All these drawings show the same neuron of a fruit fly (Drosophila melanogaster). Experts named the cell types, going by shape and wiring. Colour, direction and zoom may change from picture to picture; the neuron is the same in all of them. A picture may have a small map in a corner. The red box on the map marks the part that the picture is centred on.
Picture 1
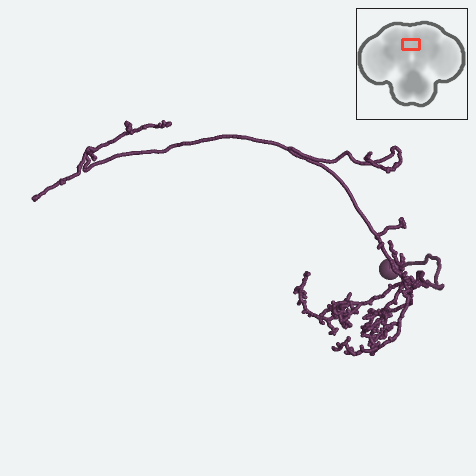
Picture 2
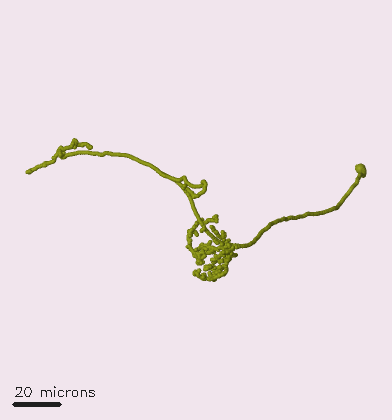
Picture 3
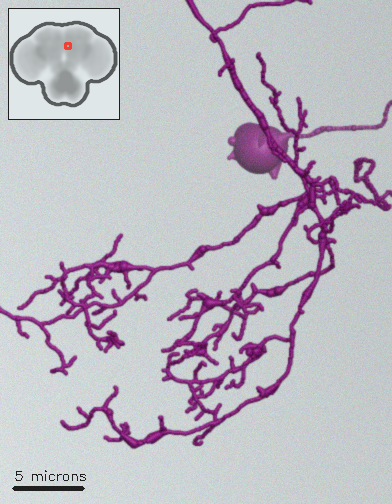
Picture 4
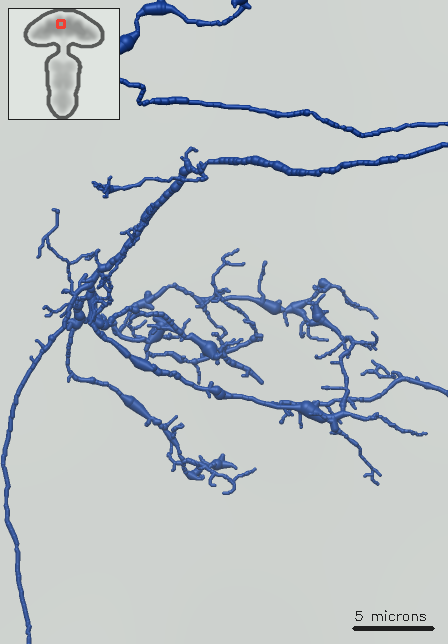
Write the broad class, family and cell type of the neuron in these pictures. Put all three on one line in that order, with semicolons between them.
central-brain intrinsic neuron; class CX; FC1C_a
